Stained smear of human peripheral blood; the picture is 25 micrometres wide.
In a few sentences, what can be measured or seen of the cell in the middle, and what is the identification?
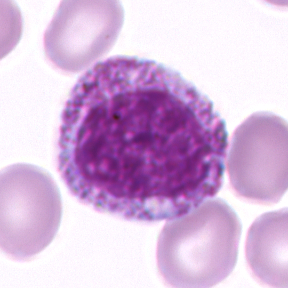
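You'll notice the outline is nearly round, and it measures about 15 micrometres across. The nucleus is one unlobed mass, with a tiny dark dot on its upper left part. Just below the nucleus there's a pale patch of cytoplasm that is less granular than the rest. That's a myelocyte.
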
